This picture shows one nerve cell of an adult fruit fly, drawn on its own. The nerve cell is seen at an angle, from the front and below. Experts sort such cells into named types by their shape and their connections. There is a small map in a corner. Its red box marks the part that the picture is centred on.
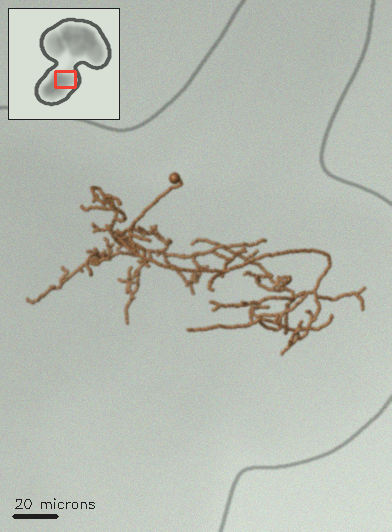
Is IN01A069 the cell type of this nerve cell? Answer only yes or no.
yes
